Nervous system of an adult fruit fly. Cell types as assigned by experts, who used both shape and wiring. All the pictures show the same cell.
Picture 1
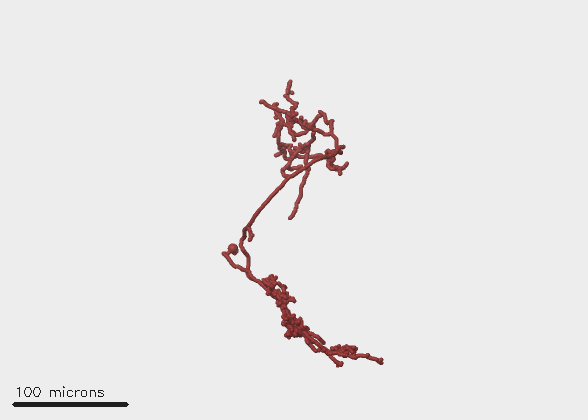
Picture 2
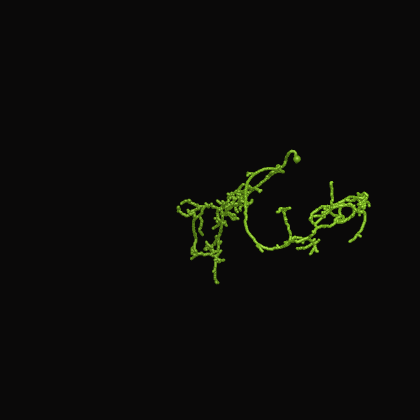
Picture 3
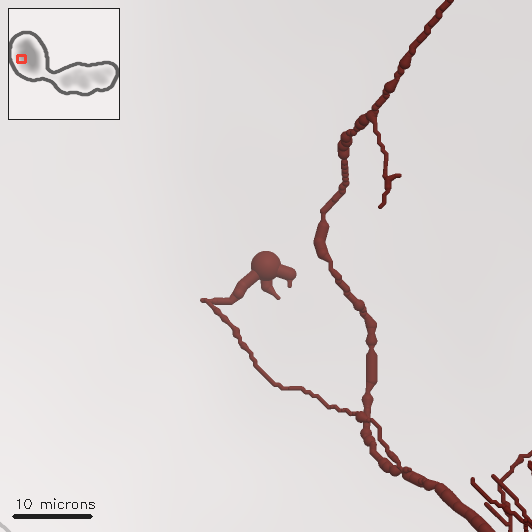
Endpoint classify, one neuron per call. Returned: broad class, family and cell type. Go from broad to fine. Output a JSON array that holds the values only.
["central-brain intrinsic neuron", "hemilineage ALl1_ventral", "CL113"]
